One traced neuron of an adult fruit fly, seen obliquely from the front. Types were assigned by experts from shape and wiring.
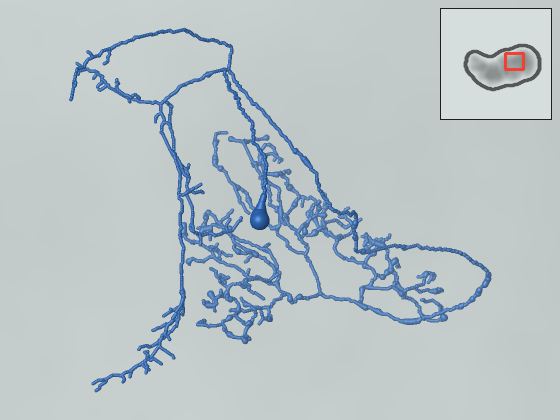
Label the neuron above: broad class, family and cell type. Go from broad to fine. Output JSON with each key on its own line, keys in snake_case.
{
 "broad_class": "central-brain intrinsic neuron",
 "family": "class CX",
 "cell_type": "FB2B_a"
}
